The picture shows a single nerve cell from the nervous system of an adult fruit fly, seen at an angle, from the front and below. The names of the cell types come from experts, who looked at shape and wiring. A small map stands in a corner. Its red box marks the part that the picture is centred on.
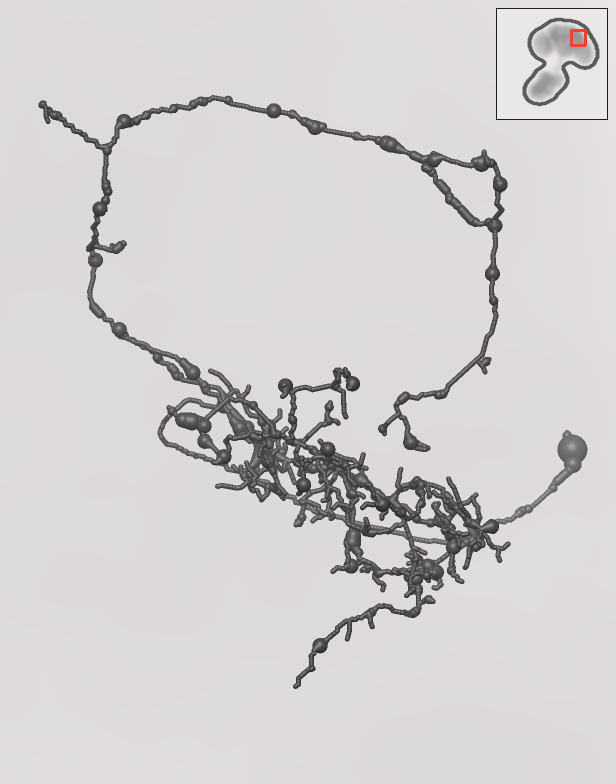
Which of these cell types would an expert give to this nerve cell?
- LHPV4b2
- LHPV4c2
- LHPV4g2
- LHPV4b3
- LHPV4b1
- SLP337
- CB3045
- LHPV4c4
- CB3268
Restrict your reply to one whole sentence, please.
The nerve cell is typed under the name CB3045.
